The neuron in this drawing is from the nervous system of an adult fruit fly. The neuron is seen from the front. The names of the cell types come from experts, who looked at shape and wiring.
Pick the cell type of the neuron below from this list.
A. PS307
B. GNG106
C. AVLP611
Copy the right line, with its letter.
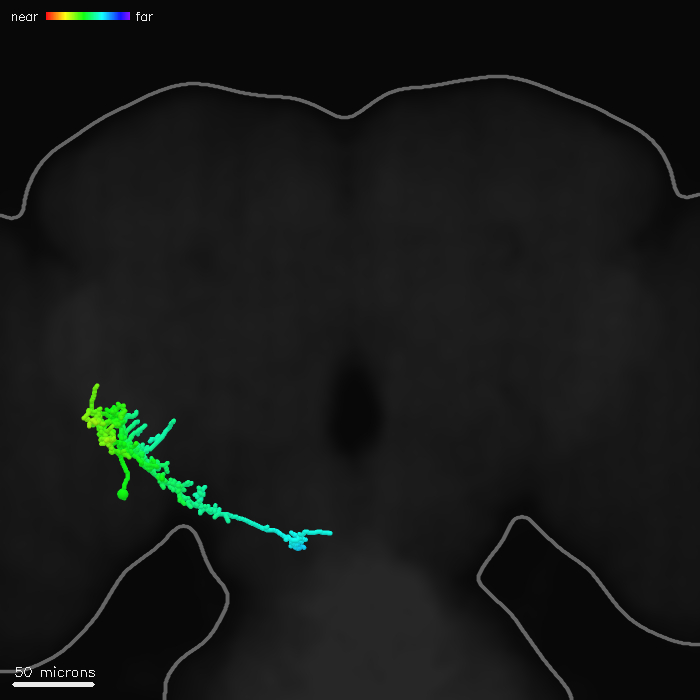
C. AVLP611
